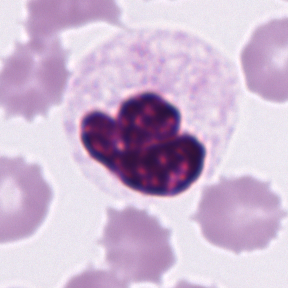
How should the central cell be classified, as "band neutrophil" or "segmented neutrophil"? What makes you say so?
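This is a segmented neutrophil.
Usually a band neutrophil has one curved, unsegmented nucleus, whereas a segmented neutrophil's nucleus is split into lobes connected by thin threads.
Check one, the deciding point: this nucleus is divided into three lobes. Other findings: it sits in the lower half of the cell, amid abundant cytoplasm with fine pink-violet granules scattered throughout.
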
